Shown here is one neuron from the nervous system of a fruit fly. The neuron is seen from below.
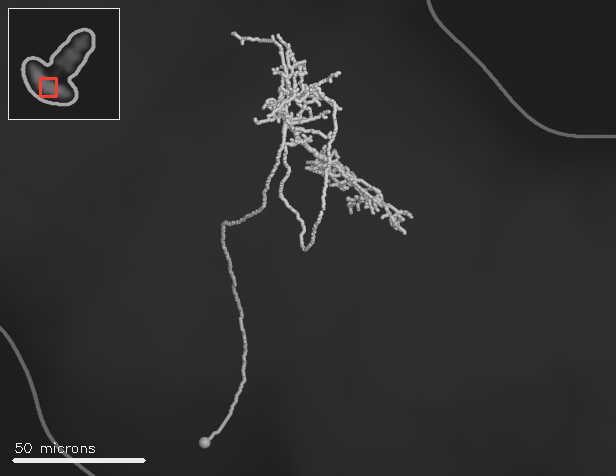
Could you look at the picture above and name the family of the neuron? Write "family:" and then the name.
family: hemilineage AOTUv1_ventral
